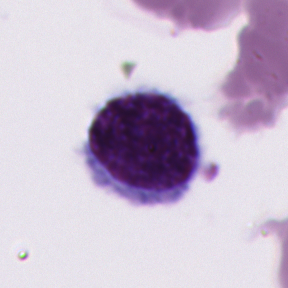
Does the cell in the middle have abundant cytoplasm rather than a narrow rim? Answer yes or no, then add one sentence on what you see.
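No. The nucleus fills almost the whole cell, leaving only a scant rim of cytoplasm.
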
